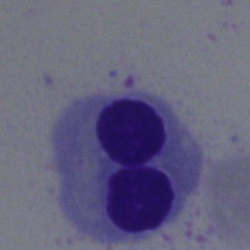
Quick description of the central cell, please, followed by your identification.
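Notice it's got two nuclei, one sitting above the other. The cytoplasm is a pale lilac-blue, with no granules in it. And the outline is irregular rather than smoothly round. It's an erythroblast.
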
